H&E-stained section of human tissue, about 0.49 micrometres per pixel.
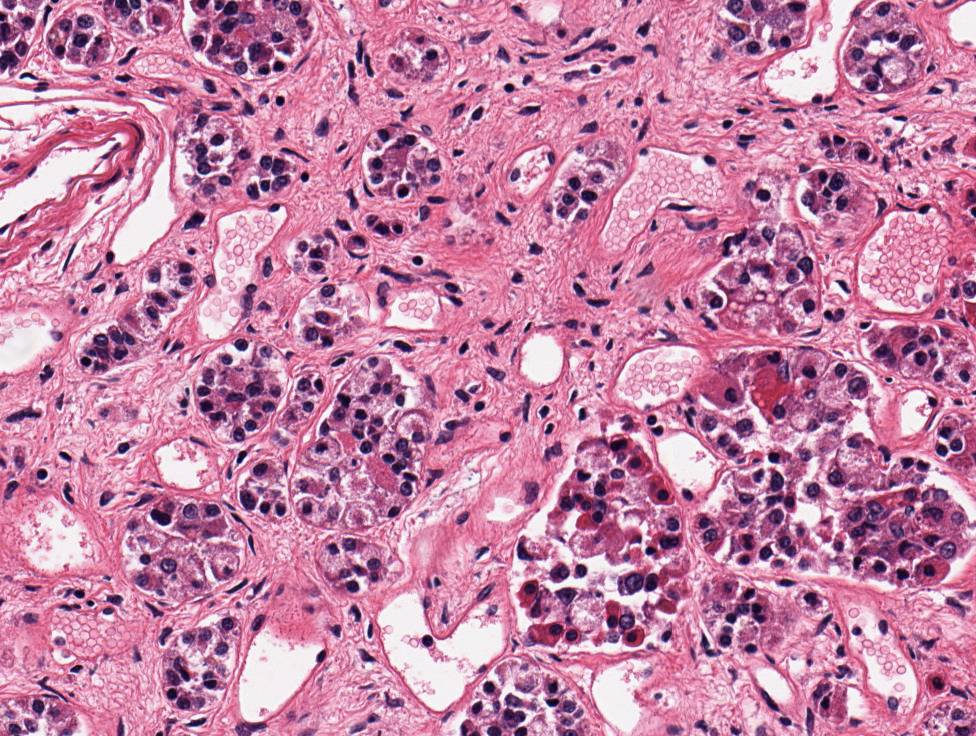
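Pituitary. See how the cells gather in rounded nests, separated by strands of pink fibrous stroma. Most nest cells are polygonal, with granular purple-pink cytoplasm and round dark nuclei. Notice the intensely red, eosinophilic cells, grouped mainly in a nest at the lower centre. Among the nests lie many thin-walled vascular spaces packed with red blood cells.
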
